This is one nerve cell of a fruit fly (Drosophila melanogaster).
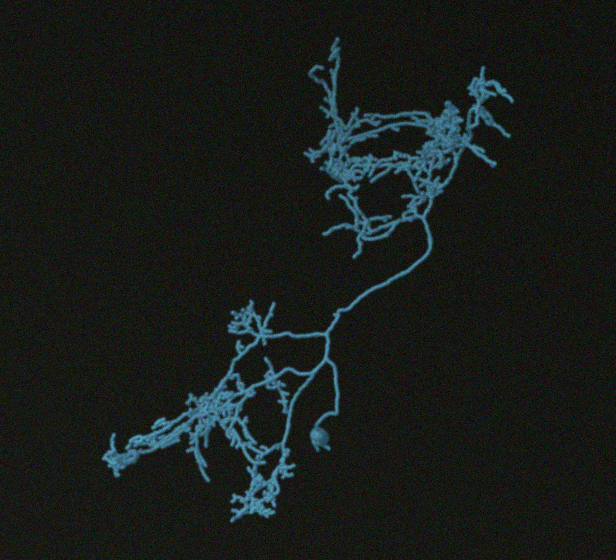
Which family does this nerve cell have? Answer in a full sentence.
The family is hemilineage SMPp&v1_ventral.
